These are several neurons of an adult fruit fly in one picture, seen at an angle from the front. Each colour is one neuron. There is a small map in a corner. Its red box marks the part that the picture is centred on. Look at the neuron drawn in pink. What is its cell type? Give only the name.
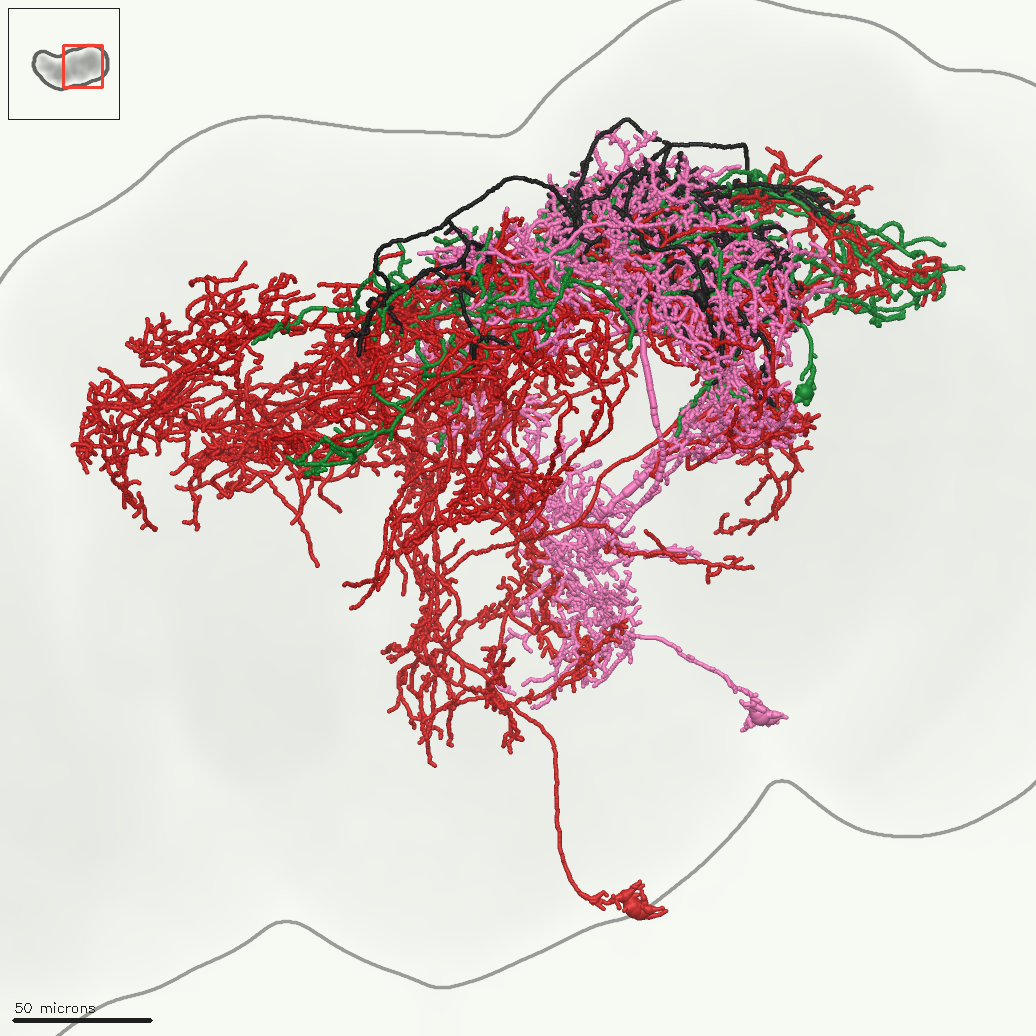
oviIN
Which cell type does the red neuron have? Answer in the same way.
OA-VUMa6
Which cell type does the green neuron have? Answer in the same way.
SMP143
